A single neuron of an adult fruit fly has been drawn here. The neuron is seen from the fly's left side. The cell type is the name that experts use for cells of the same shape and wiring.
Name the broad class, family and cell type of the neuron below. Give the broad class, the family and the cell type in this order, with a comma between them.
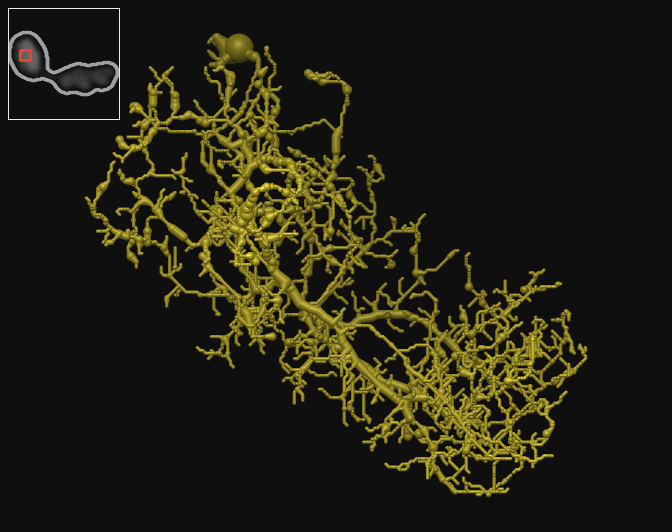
central-brain intrinsic neuron, hemilineage VLPl2_medial, AVLP153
